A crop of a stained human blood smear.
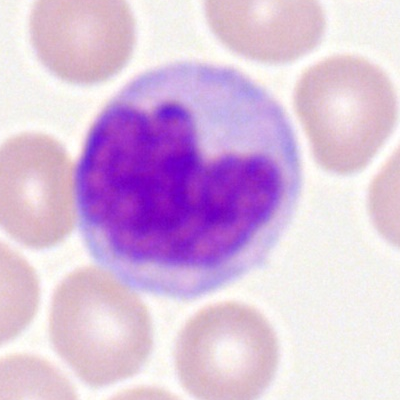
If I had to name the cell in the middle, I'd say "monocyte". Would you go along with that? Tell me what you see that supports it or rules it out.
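I see a round, smooth outline, with red cells lying all around. The nucleus is irregularly folded and notched at its upper edge, with deep purple, mottled chromatin. The cytoplasm is pale greyish blue, and I find no coarse coloured granules in it.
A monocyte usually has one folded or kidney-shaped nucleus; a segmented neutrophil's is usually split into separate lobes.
That folded nucleus favours monocyte over segmented neutrophil.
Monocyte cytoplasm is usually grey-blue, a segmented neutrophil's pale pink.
This greyish blue agrees. Yes, monocyte fits this cell.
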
